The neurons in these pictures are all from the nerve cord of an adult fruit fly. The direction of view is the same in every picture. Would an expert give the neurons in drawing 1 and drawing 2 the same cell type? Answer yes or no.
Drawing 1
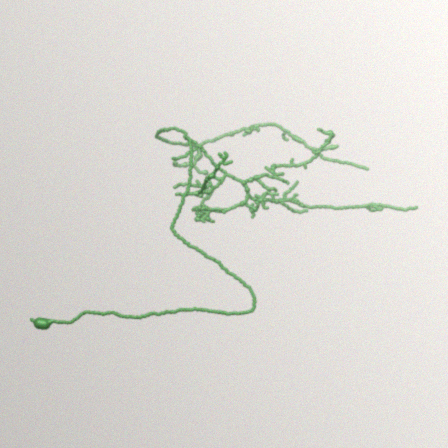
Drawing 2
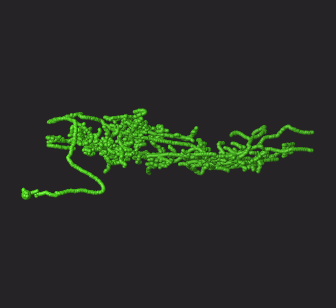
no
